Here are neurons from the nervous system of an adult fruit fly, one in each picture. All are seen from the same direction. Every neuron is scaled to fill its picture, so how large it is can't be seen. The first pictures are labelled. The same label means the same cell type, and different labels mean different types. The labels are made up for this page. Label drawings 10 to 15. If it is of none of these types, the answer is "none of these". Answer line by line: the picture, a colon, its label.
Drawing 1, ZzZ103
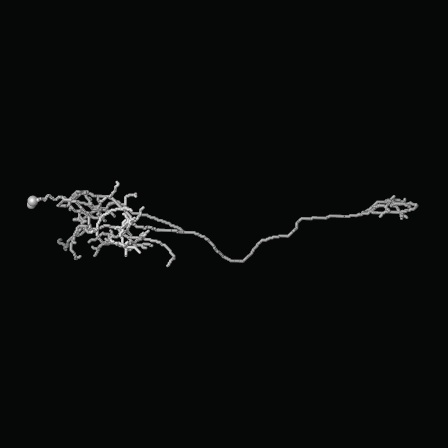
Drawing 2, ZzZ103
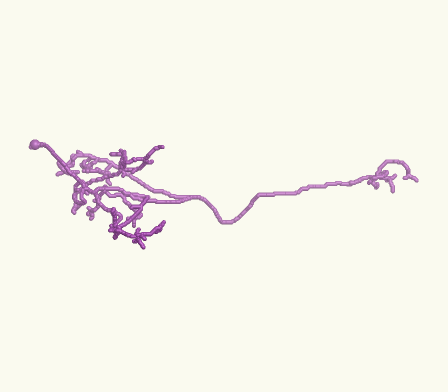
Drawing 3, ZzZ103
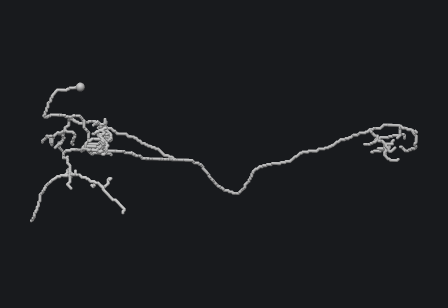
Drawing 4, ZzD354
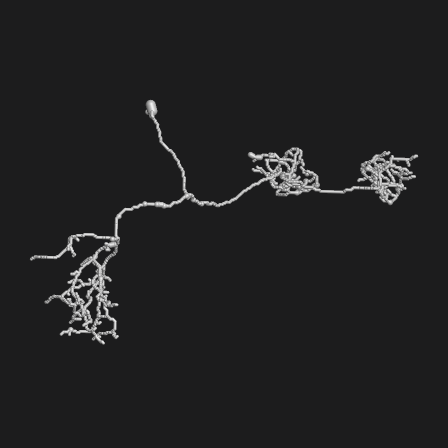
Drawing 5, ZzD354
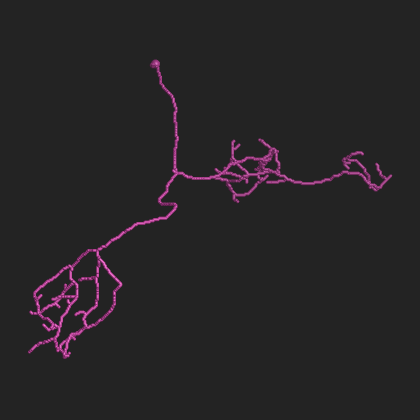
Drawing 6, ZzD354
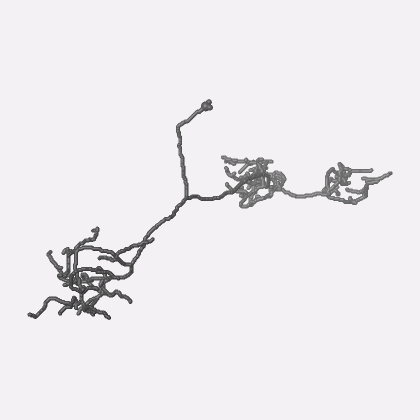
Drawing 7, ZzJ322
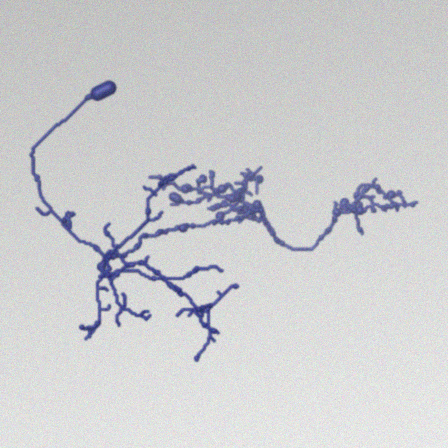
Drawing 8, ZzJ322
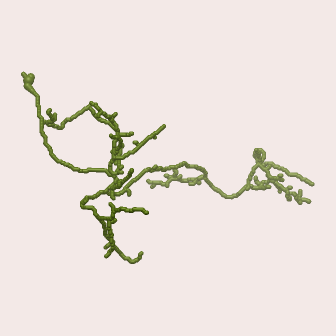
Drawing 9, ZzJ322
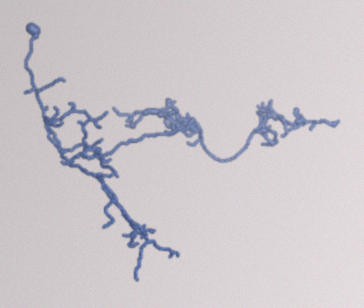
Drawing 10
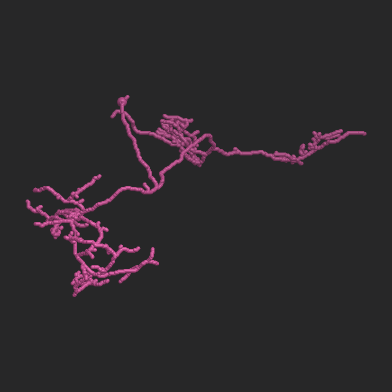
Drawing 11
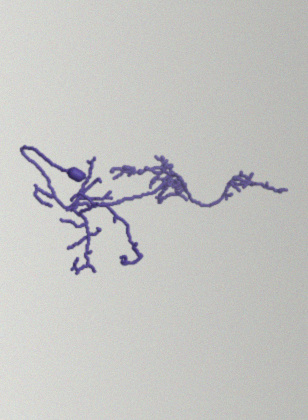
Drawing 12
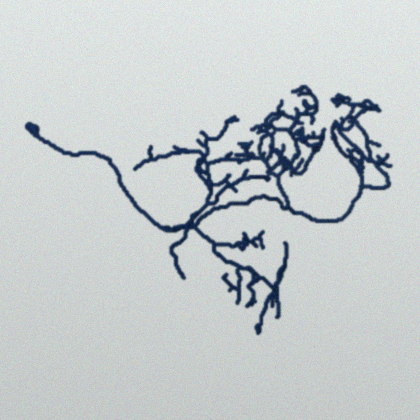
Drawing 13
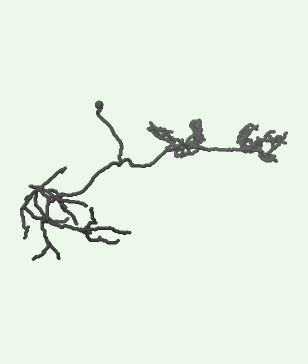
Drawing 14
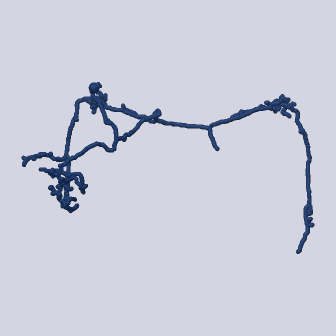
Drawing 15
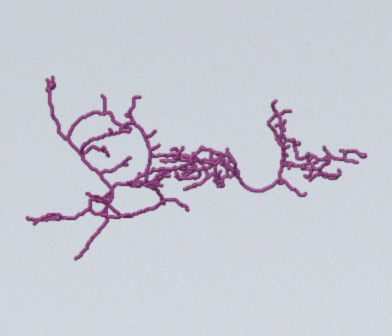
10: ZzD354
11: ZzJ322
12: none of these
13: ZzD354
14: none of these
15: ZzJ322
